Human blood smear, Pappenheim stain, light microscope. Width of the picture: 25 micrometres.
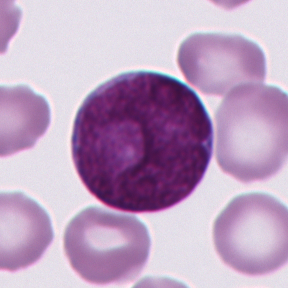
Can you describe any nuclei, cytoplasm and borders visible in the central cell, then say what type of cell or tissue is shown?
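Nearly the whole cell is nucleus; if there's a rim of cytoplasm at all, I can barely make it out. Just left of the nucleus's centre there's a paler patch. I don't find any vacuoles in the cell. And the surface shows no projections that I can see. I'd call this a myeloblast.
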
